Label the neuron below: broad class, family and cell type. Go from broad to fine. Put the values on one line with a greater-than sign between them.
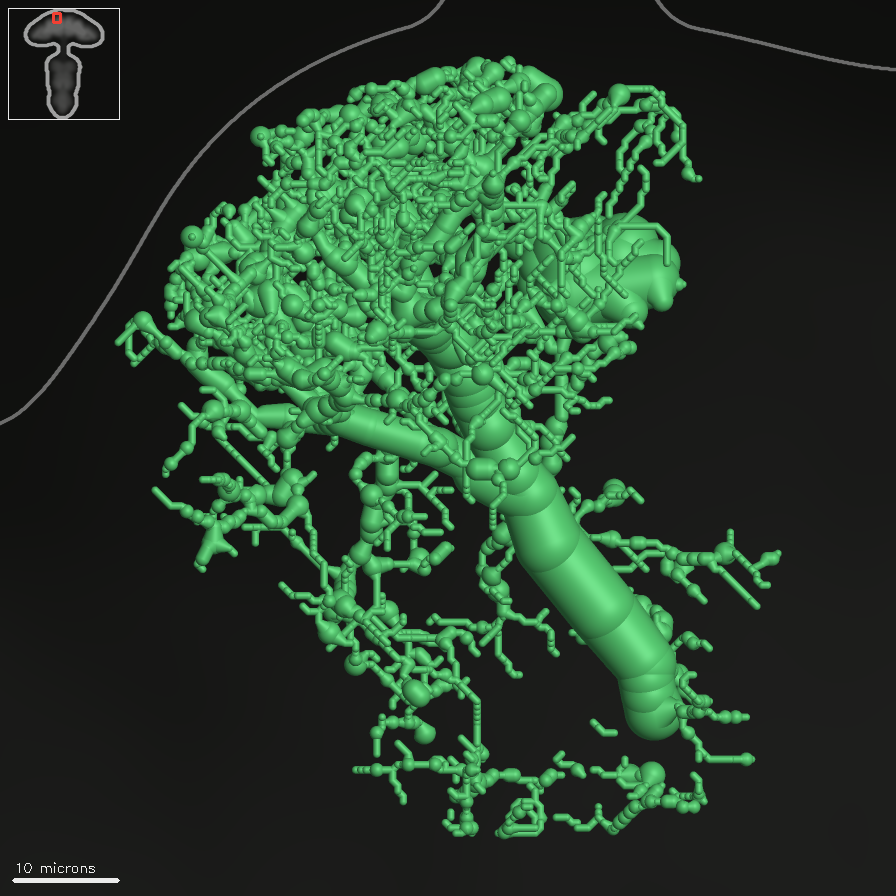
central-brain intrinsic neuron > class ALPN > MZ_lv2PN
